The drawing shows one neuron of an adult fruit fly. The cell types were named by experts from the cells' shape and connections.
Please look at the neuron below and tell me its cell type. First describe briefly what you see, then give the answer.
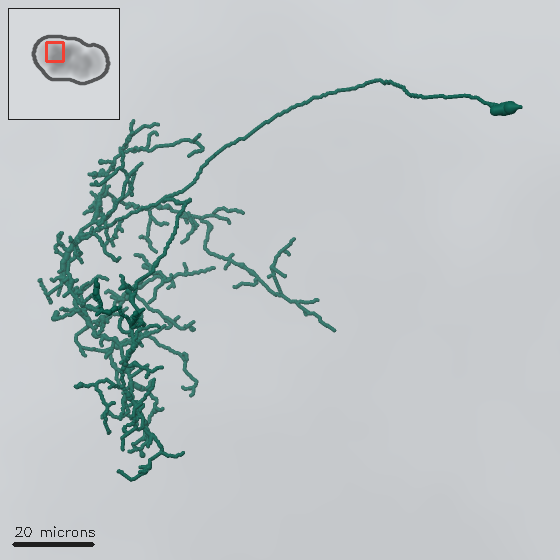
The cell body is at the upper right of the picture. By the scale bar it is about 120 microns wide in this view. This is a nerve-cord intrinsic neuron. It is of cell type IN13B067.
